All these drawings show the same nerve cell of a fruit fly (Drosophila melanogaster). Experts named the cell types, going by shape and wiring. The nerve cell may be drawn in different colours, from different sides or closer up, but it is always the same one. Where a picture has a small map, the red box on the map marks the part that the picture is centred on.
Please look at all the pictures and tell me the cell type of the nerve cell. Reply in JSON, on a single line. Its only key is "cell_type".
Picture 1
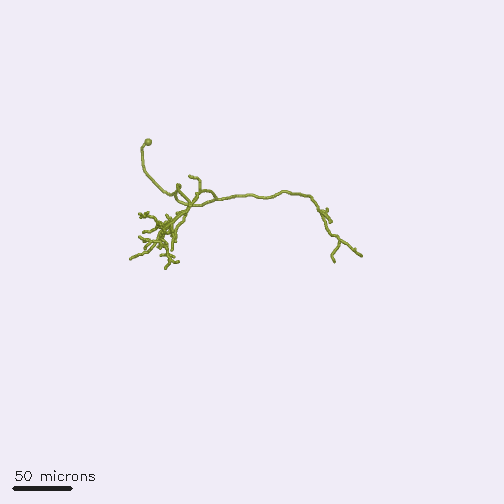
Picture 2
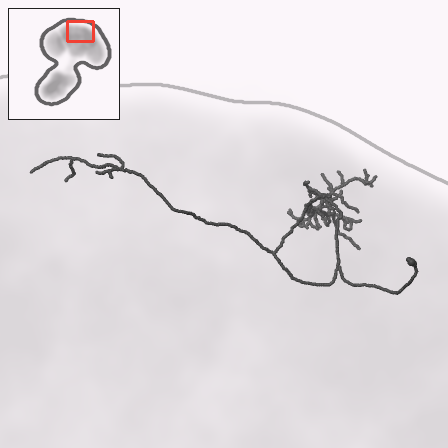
{"cell_type": "SIP027"}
